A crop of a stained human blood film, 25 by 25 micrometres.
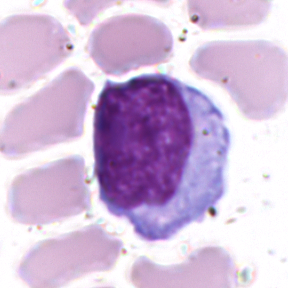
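Plasma cell, the central cell in a stained smear of peripheral blood. Nucleus: a single oval mass without lobes, lying off-centre toward the left. Cytoplasm: pale greyish-blue. Outline: slightly irregular along the right and lower edge.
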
